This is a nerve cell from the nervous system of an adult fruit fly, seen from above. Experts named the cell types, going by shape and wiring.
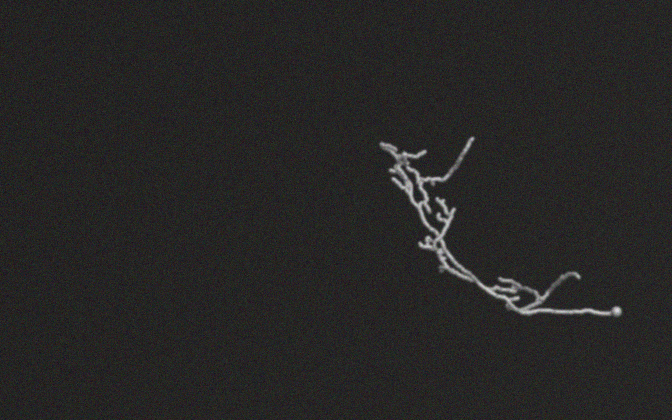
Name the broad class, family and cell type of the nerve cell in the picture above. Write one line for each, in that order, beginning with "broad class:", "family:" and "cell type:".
broad class: central-brain intrinsic neuron
family: hemilineage DL2_dorsal
cell type: LHPV5g1_a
